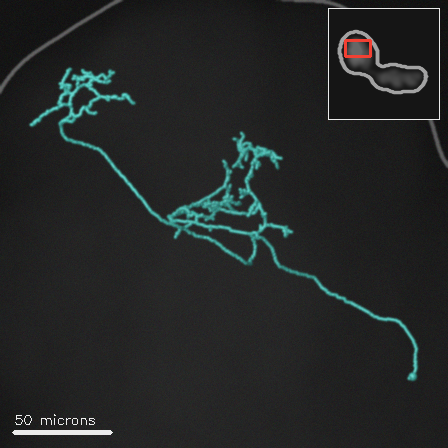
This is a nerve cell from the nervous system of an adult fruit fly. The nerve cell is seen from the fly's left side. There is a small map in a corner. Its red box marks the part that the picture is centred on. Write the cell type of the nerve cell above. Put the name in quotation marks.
"SMP569"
